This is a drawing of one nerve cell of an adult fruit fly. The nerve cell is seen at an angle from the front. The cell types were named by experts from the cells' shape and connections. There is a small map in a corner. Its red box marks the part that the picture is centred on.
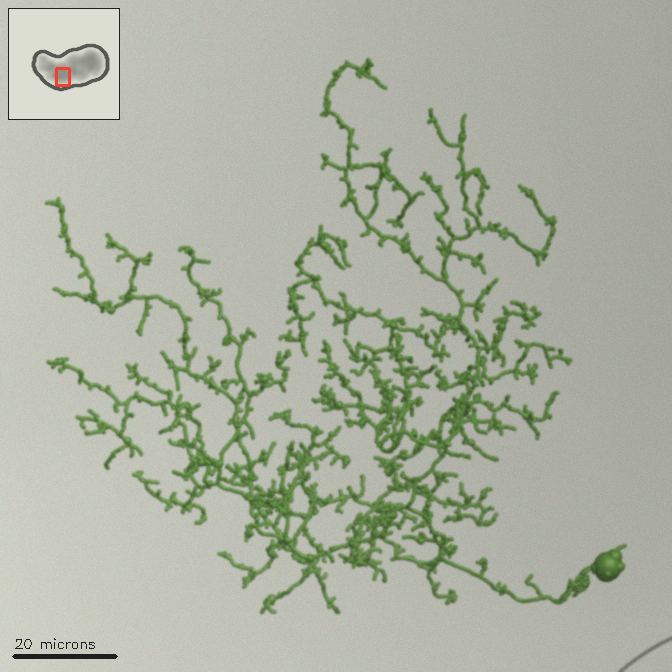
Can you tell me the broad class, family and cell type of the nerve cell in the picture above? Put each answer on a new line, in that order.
optic-lobe intrinsic neuron
Dm
Dm20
